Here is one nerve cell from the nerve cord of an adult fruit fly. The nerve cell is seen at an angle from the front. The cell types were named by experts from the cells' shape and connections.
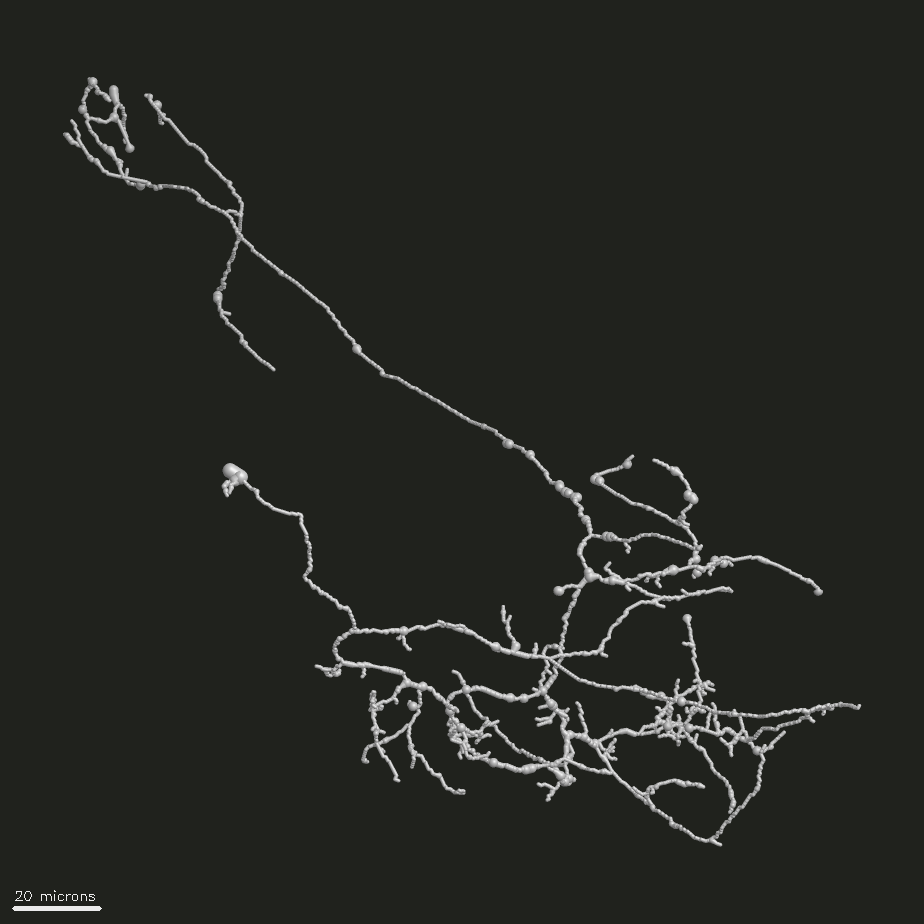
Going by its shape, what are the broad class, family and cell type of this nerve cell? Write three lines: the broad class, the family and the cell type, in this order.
nerve-cord intrinsic neuron
hemilineage 17A
IN17A094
